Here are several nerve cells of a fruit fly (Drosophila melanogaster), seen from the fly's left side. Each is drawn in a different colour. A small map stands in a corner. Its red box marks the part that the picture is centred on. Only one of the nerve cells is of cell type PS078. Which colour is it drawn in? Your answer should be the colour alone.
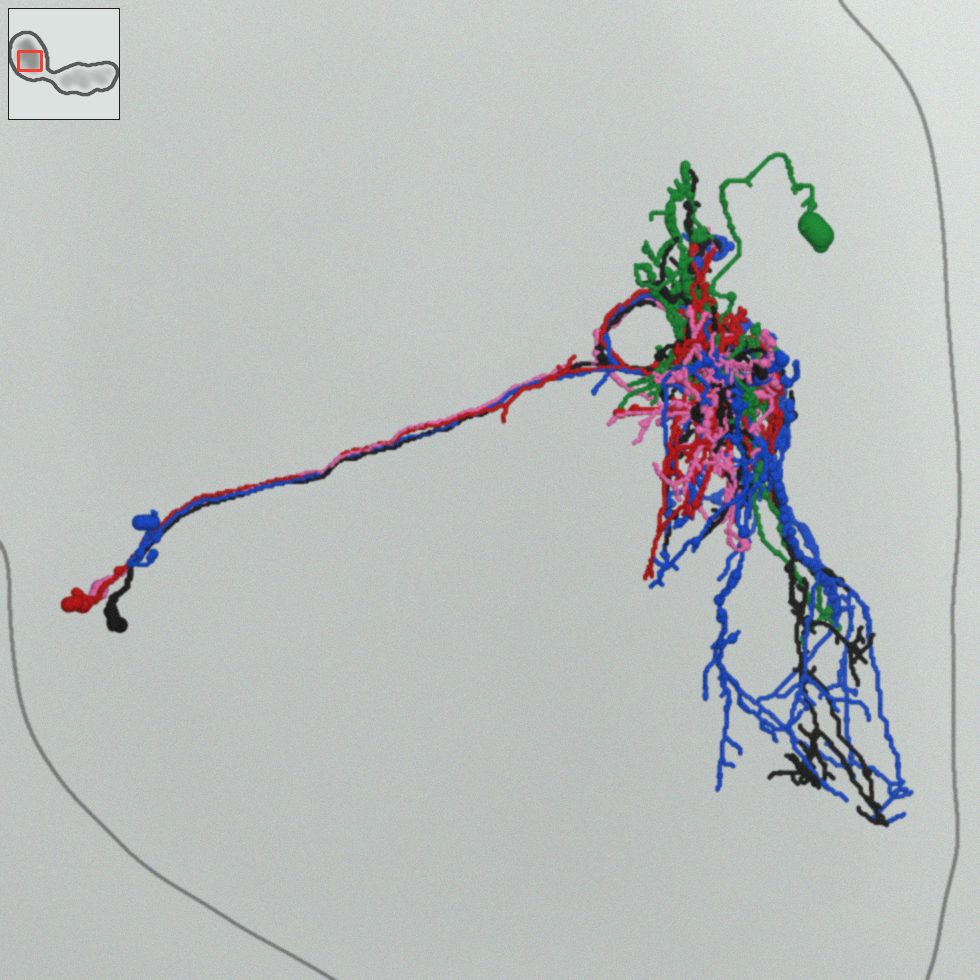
black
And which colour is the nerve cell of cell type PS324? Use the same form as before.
blue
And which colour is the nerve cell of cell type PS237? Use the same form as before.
green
